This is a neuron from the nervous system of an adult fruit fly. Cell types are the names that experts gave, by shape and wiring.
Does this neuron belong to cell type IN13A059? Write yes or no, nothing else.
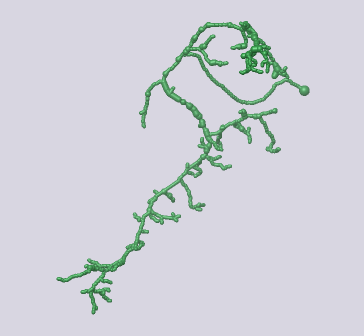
no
